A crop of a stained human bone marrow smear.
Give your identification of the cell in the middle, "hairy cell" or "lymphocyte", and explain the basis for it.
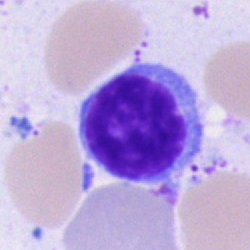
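This is a lymphocyte. Cytoplasm is a narrow rim stained blue, widest on the upper right side.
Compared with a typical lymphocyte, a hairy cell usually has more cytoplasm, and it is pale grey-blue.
The narrow blue rim here, rather than more cytoplasm in pale grey-blue, sets it apart from a hairy cell. Nucleus fills most of the cell; chromatin dark purple and coarse, with a few paler patches.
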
